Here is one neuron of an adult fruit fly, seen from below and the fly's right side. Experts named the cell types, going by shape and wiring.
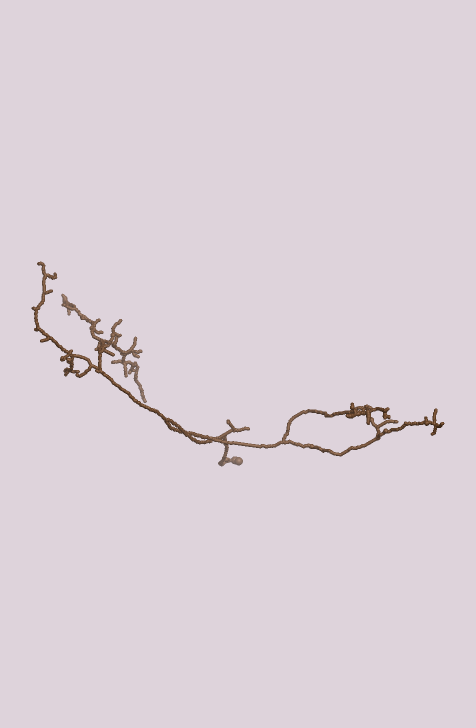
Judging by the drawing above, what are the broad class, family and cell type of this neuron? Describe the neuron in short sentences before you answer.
Dozens of branch ends can be seen. As drawn here it is wider than it is tall. This is a nerve-cord intrinsic neuron. The family is hemilineage 11A. Its cell type is IN11A044.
